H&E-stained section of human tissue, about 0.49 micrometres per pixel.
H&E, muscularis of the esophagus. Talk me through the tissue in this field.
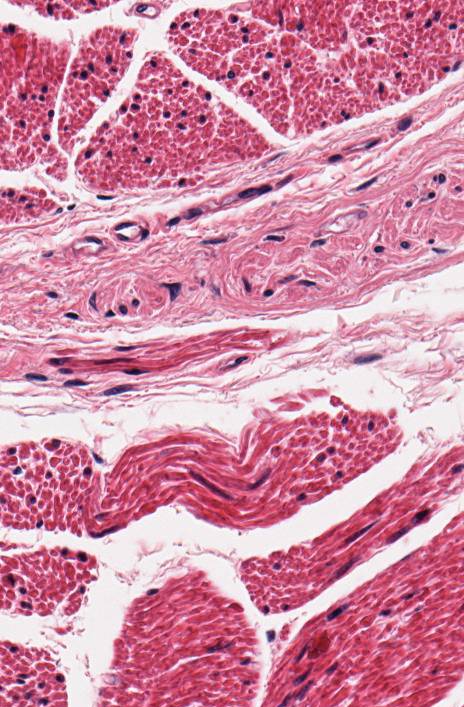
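Large muscle bundles occupy the upper and lower parts of the field, separated by a band of paler connective tissue across the middle. In most of these bundles the smooth muscle cells are cut transversely, forming a closely packed mosaic of small pink profiles. Just below the middle, left of centre, one bundle is cut longitudinally; its fibres follow a wavy, folded course, with elongated, cigar-shaped nuclei lying parallel to them.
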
